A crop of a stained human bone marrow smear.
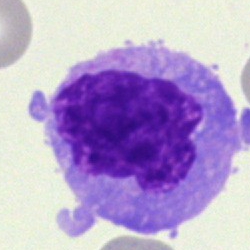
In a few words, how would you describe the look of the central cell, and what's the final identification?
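Small rounded cytoplasmic blebs project from the cell surface, most clearly at the left and lower left. The nucleus has an irregular, folded outline with several lobe-like bulges, and its chromatin is dark purple and coarsely clumped. The cytoplasm shows only a faint, fine granularity, with no coarse granules. The cell is a monocyte.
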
